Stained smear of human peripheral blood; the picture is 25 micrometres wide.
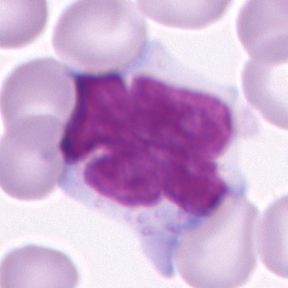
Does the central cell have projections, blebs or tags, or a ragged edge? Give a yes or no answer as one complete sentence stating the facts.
Yes, it is a rough outline that this cell has.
